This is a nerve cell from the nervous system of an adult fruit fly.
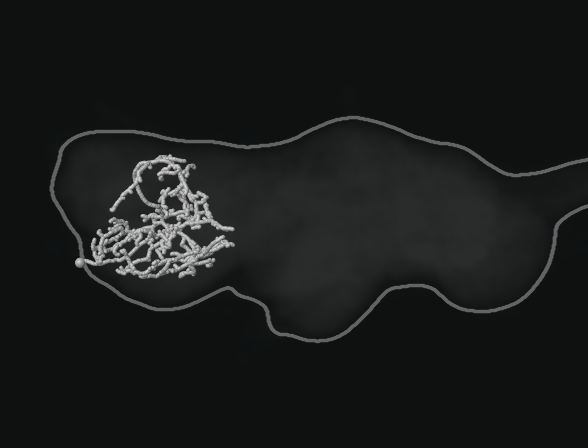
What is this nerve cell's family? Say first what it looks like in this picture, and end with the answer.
The cell body can be seen on the left of the picture. As drawn here it is wider than it is tall. It is a nerve-cord intrinsic neuron. Its family is hemilineage 04B.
